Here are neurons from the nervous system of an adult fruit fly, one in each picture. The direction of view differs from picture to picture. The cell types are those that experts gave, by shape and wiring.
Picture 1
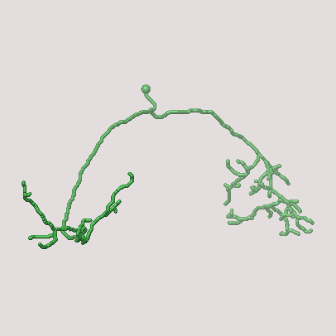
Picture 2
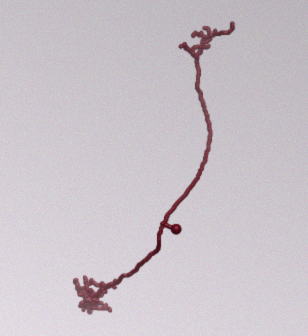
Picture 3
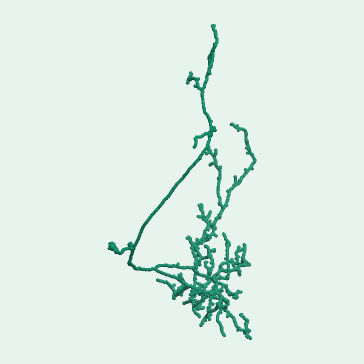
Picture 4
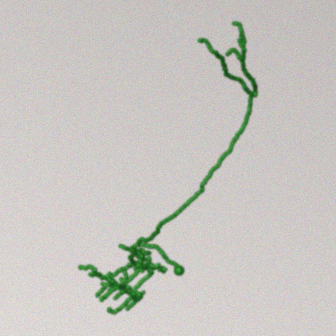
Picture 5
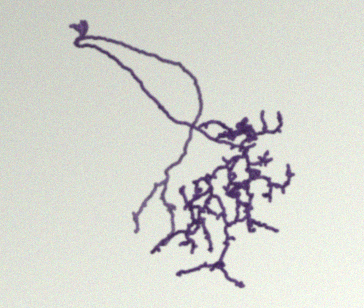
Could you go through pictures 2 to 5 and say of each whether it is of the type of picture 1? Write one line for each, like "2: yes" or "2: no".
2: yes
3: no
4: no
5: no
